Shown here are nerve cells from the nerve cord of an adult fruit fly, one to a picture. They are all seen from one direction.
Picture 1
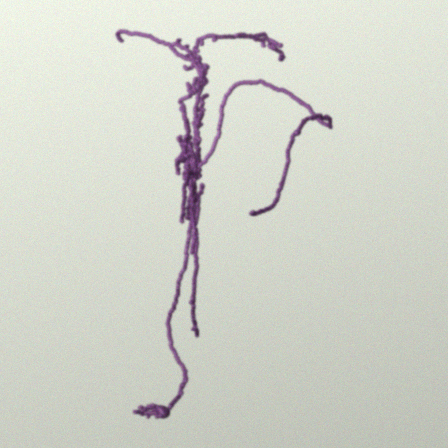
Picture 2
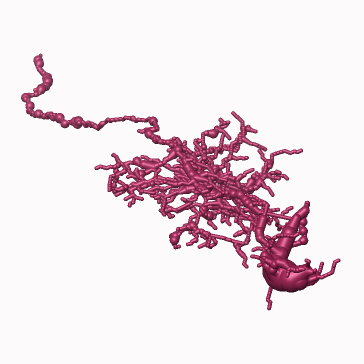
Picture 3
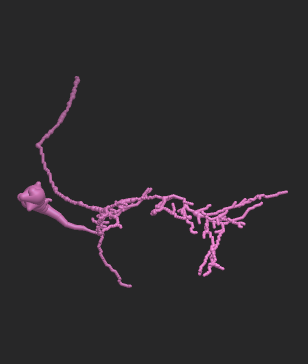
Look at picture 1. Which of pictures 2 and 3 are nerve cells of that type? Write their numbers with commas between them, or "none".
none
